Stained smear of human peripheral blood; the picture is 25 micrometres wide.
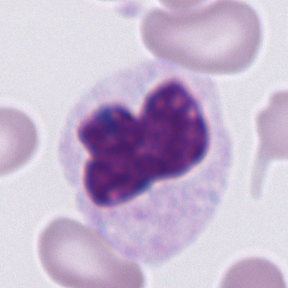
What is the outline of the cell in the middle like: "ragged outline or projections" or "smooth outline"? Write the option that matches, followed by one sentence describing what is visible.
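Smooth outline. The cell outline is a smooth oval, slightly taller than it is wide.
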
